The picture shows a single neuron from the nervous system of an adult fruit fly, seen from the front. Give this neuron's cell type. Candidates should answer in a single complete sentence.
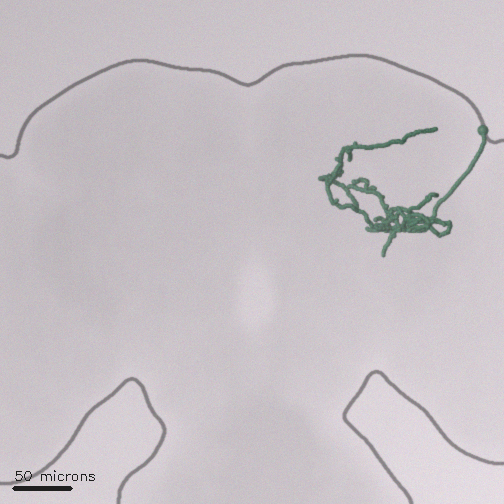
The cell type PLP189 is the type of this neuron.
